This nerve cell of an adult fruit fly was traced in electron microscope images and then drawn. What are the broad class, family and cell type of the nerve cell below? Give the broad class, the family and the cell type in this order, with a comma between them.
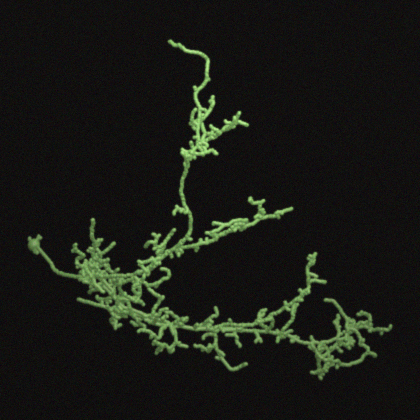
central-brain intrinsic neuron, hemilineage LB0, GNG337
